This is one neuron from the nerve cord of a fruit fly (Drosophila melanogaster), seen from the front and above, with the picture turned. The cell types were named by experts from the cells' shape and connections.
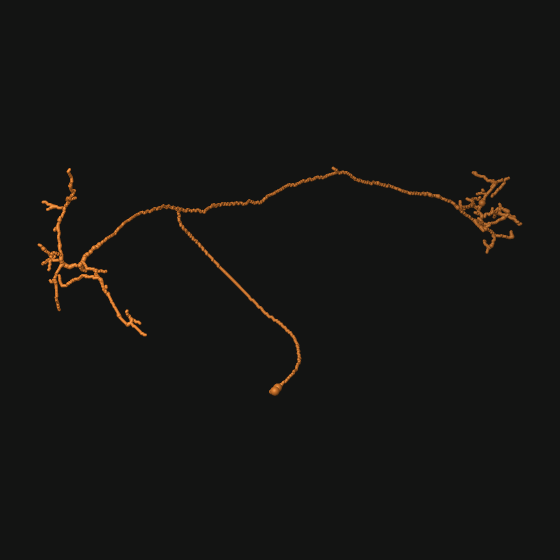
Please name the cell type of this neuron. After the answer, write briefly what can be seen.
Its cell type is GFC3. Its broad class is nerve-cord intrinsic neuron. In this view it is wider than it is tall.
